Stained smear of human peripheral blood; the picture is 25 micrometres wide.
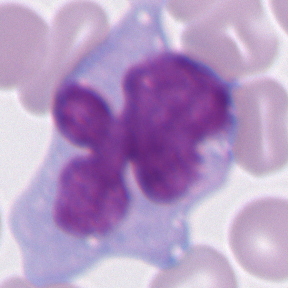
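Monocyte, stained peripheral blood smear. Outline irregular and angular rather than round. Cytoplasm pale grey-blue, a broad rim at lower left and a narrow rim at right. No distinct coloured granules in the cytoplasm.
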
